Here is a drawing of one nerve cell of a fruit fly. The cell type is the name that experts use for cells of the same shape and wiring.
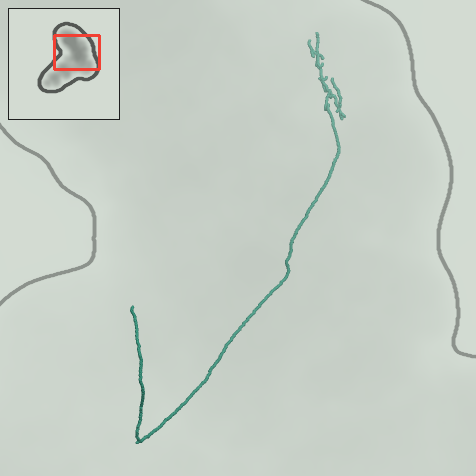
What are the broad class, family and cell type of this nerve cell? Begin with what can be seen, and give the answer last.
No cell body is drawn. In this view it is taller than it is wide. It is a sensory neuron ascending to the brain. The name of its family is class gustatory. Its cell type is LgAG9.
